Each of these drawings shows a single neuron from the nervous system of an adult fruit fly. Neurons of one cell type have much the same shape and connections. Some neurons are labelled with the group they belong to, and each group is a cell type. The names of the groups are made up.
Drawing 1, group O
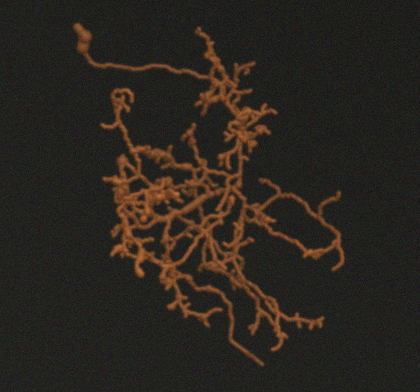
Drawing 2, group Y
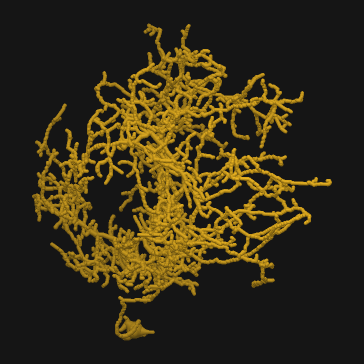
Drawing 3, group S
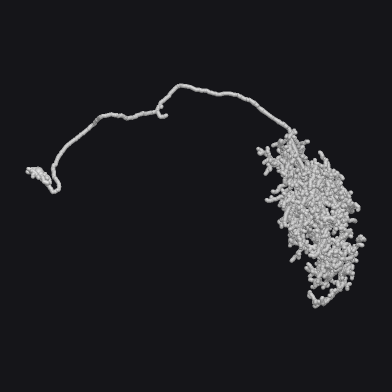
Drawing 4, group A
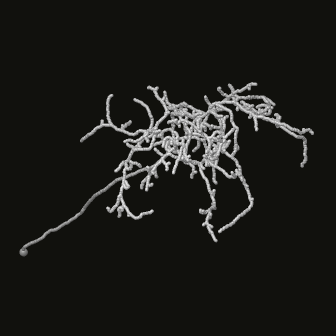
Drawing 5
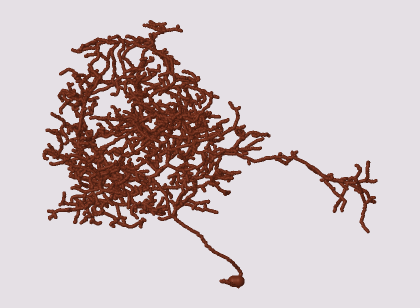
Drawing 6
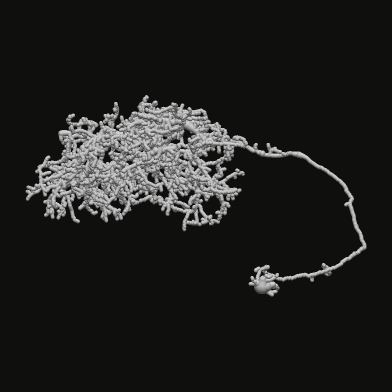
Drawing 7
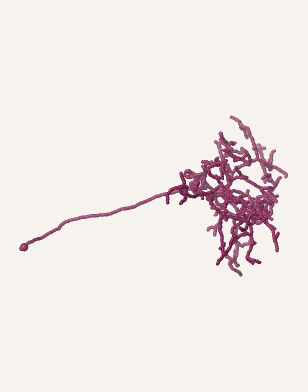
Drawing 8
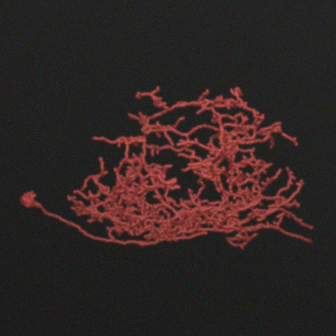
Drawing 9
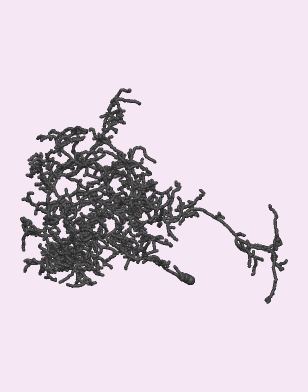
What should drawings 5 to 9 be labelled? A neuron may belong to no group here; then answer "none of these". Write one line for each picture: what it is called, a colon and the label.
5: group Y
6: group S
7: group A
8: group Y
9: group Y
